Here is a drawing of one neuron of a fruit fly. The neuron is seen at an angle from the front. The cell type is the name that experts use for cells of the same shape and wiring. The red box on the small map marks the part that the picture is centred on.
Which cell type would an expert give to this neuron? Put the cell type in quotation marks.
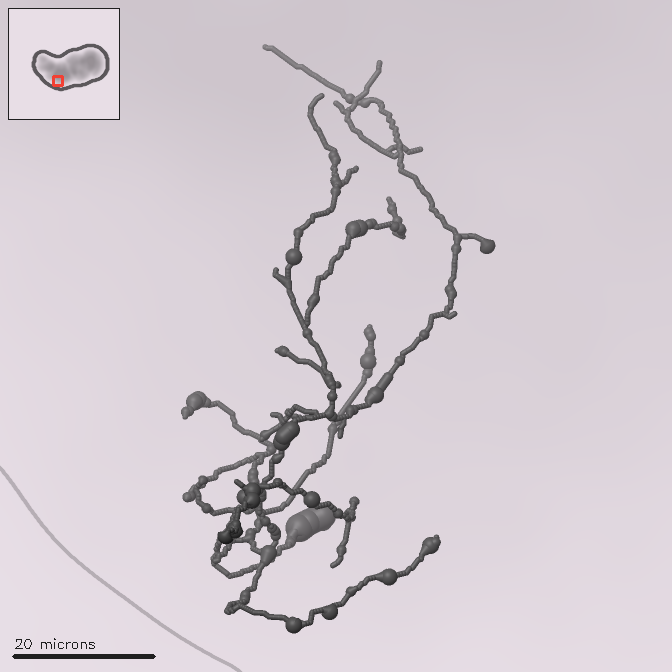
"IN01B087"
